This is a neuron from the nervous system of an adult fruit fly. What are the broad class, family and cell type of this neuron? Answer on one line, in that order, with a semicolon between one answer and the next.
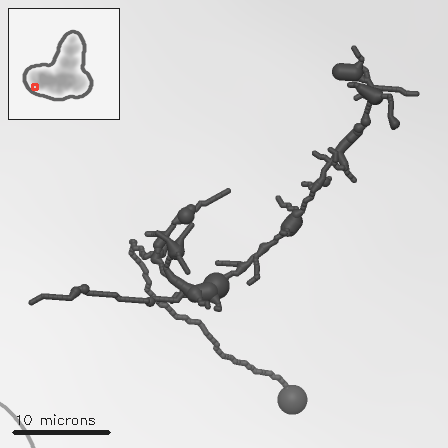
optic-lobe intrinsic neuron; Mi; Mi15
